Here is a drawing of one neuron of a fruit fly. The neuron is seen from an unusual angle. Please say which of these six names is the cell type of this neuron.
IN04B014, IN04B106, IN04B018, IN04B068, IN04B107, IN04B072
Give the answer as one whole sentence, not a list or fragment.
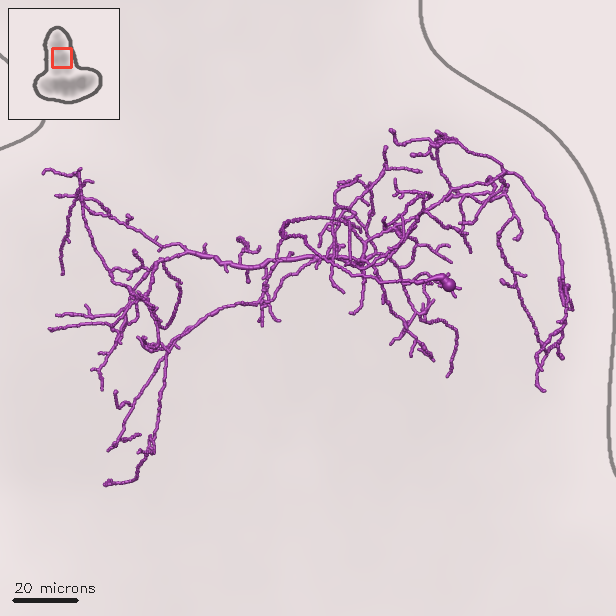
The cell type held by this neuron is IN04B018.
